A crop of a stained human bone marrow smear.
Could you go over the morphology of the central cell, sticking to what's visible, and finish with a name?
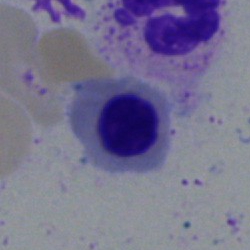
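You'll notice the chromatin here is dense, a uniform dark purple. The cytoplasm's a pale grey-blue, and there's more of it on the left of the nucleus than on the right. The outline's slightly irregular too, frayed along the left side. That's an erythroblast.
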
